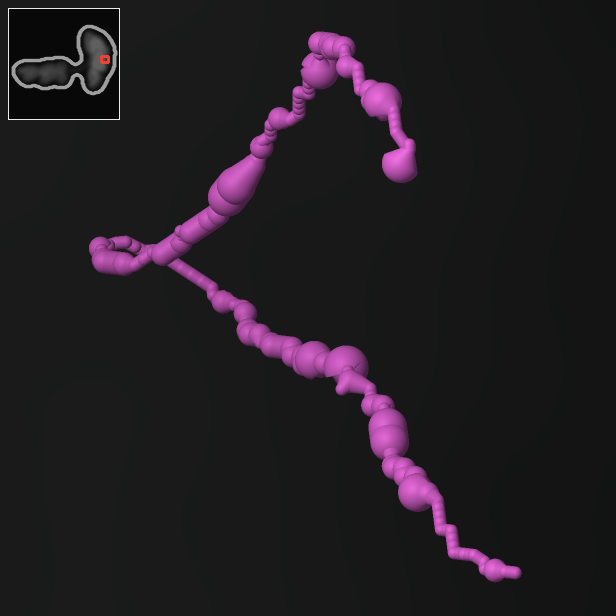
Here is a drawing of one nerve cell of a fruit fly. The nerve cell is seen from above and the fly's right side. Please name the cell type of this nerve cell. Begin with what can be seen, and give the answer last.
It is in the brain and does not reach the nerve cord. The drawing shows no cell body. There are a dozen or fewer branch ends. Its broad class is sensory neuron entering the brain. Its cell type is ENS3.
